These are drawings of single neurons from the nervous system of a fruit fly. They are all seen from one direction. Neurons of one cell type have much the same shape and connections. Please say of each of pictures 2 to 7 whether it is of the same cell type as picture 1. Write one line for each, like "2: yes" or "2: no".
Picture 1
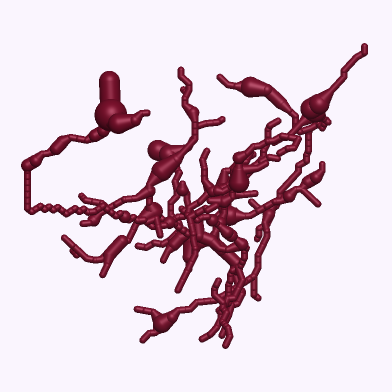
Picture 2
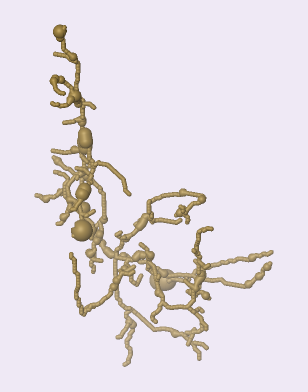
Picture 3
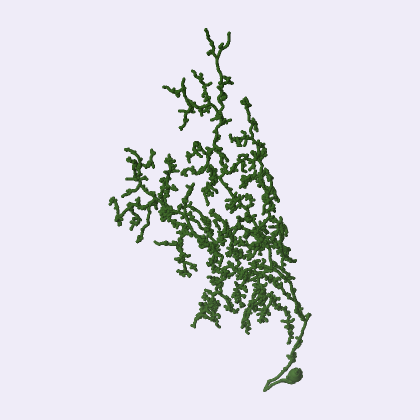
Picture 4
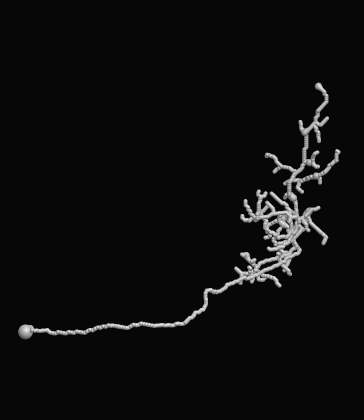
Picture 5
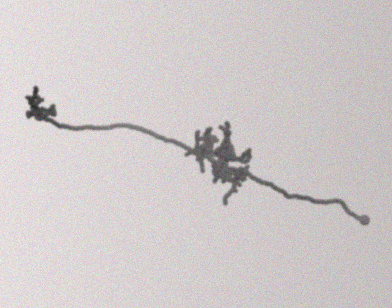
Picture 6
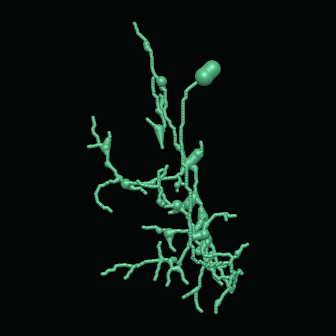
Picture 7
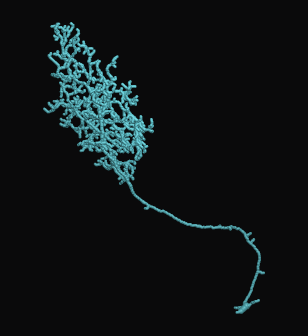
2: yes
3: no
4: yes
5: no
6: yes
7: no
